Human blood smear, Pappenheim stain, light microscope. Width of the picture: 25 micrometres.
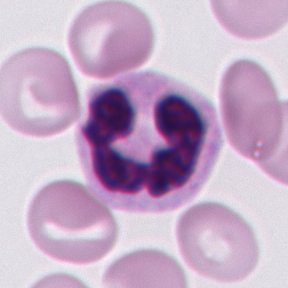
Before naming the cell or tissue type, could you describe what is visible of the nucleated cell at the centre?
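Nuclear lobes: curved chain, open toward the top of the picture. Chromatin dense, dark purple, coarsely clumped. Cytoplasm plentiful, pale pinkish-lilac, with only fine, faint pinkish granularity. Segmented neutrophil.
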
